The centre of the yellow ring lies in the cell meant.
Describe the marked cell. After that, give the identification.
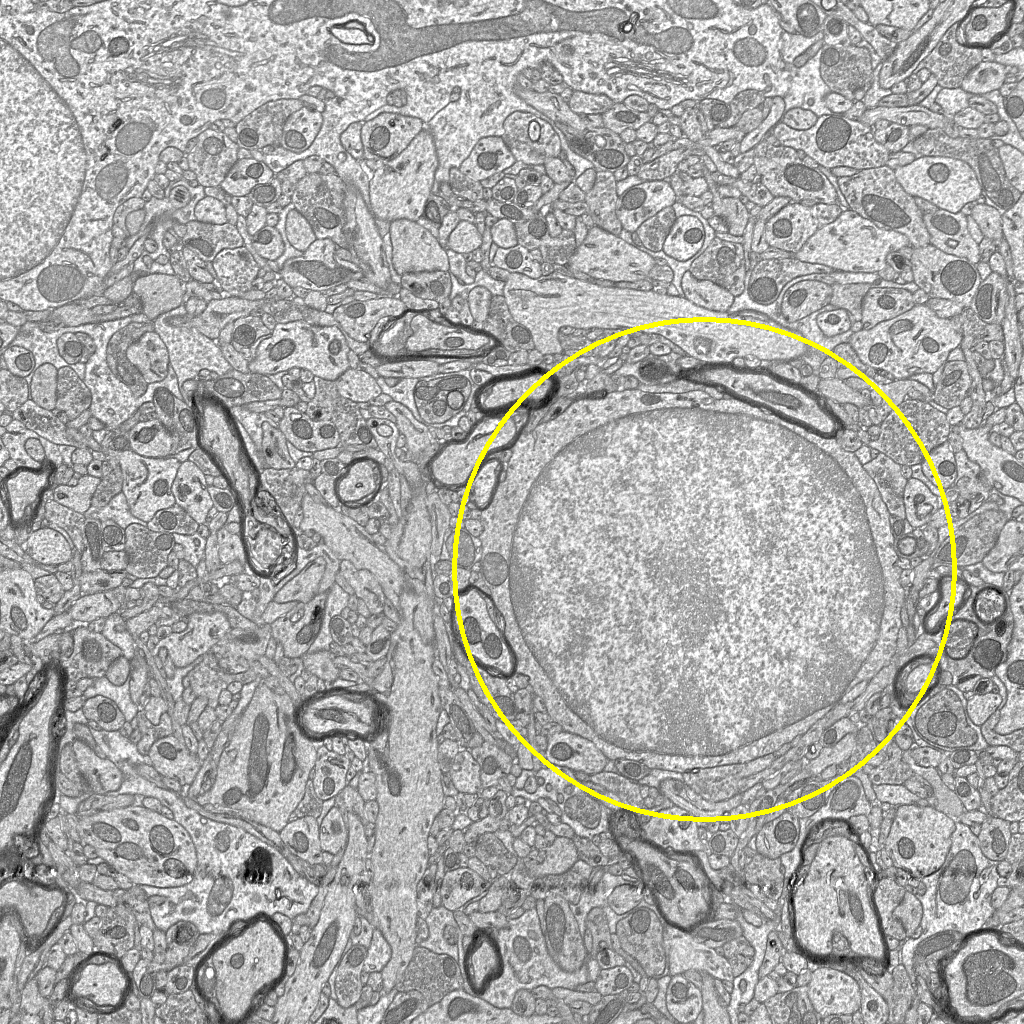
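Round to slightly oval, the nucleus has a smooth outline that lies entirely inside the ring. Its nuclear envelope shows no deep folds or indentations. No dark dense granules are present in the cytoplasm. The marked cell is an oligodendrocyte.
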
